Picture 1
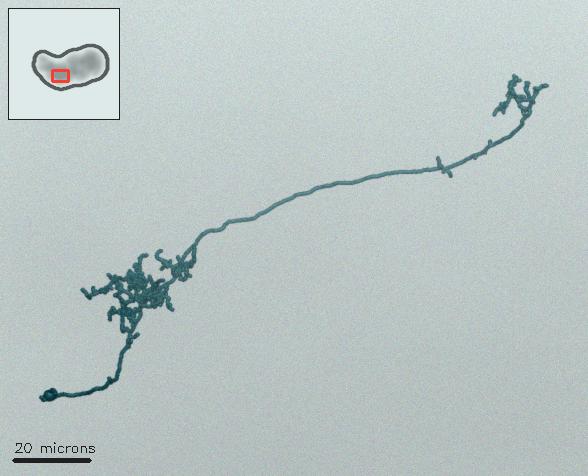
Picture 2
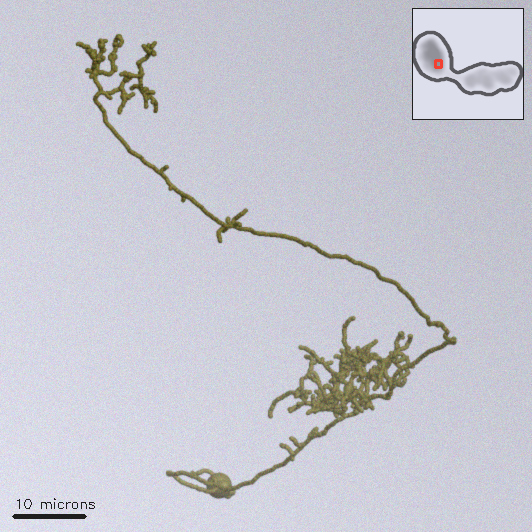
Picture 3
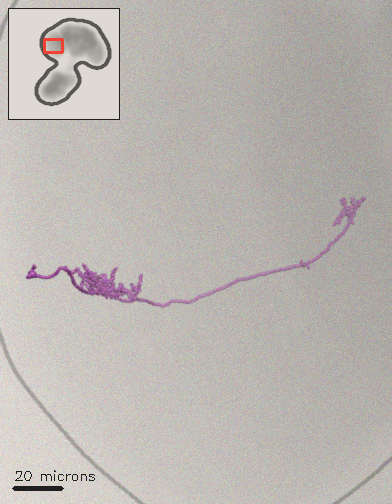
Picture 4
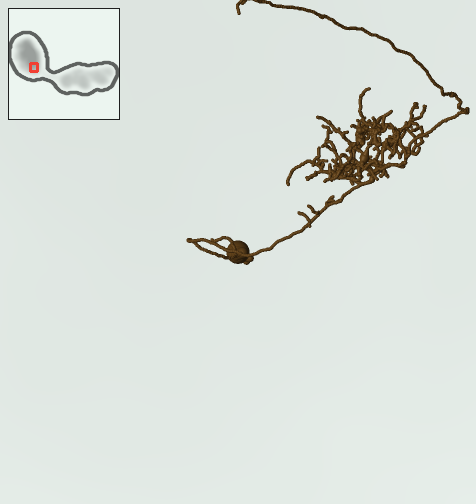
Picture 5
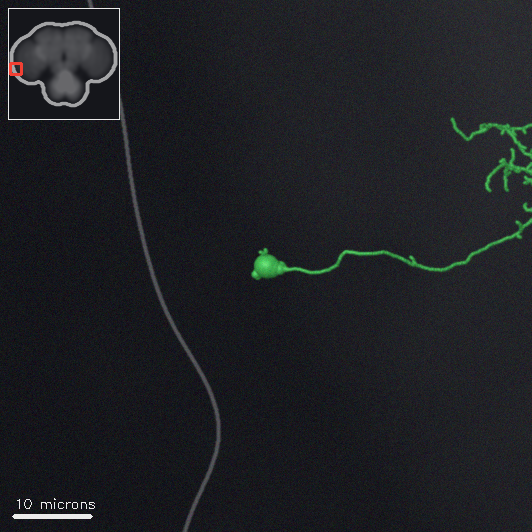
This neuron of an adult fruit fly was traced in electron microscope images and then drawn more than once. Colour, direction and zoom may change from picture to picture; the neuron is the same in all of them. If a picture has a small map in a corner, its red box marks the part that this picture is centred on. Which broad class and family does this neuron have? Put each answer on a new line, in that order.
optic-lobe intrinsic neuron
Tm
